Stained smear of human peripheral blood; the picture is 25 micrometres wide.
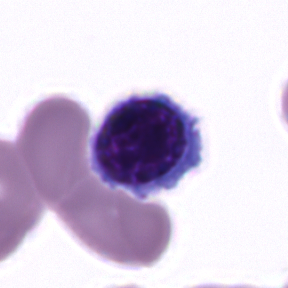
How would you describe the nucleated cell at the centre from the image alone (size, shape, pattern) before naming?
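Outline roughly round, about 10 micrometres across. Border ragged with small fine projections, clearest on the right. Chromatin dark purple, densely clumped. No visible vacuoles in the cytoplasm. Name: plasma cell.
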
